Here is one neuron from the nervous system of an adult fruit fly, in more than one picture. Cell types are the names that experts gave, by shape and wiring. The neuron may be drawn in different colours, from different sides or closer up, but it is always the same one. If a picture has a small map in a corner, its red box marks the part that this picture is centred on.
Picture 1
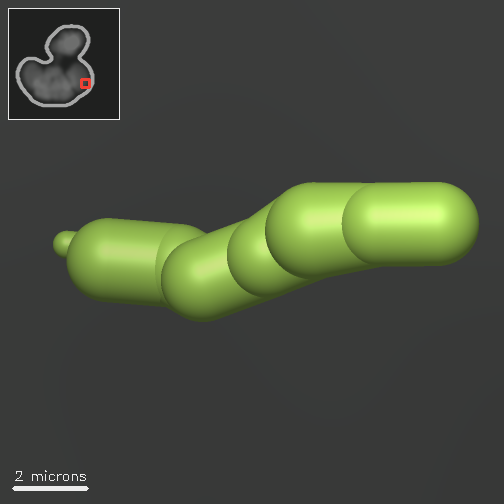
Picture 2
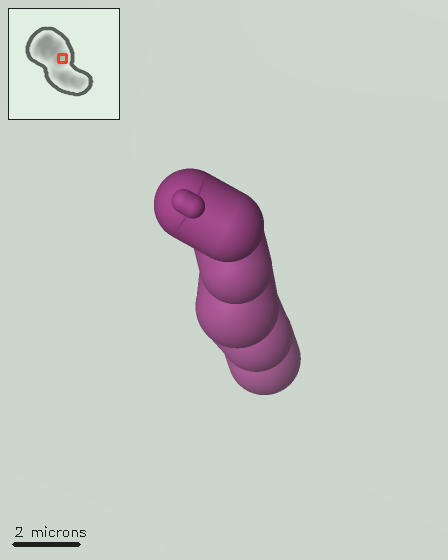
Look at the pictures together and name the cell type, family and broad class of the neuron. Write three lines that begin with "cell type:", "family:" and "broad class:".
cell type: R1-R6
family: class visual
broad class: photoreceptor or other optic-lobe sensory neuron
